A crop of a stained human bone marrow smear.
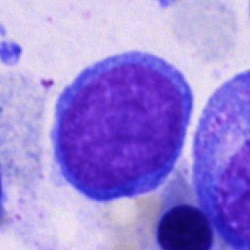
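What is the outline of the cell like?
Smooth, and round to slightly oval.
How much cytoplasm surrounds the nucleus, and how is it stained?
Only a thin rim, stained deep blue.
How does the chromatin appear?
Fine and evenly stippled, not clumped.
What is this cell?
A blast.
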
